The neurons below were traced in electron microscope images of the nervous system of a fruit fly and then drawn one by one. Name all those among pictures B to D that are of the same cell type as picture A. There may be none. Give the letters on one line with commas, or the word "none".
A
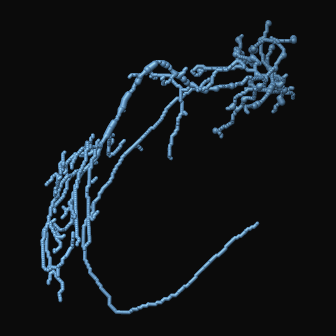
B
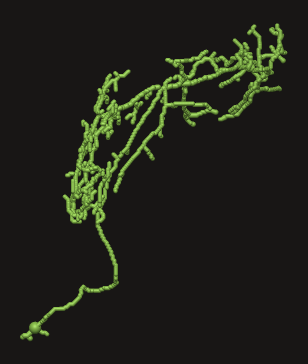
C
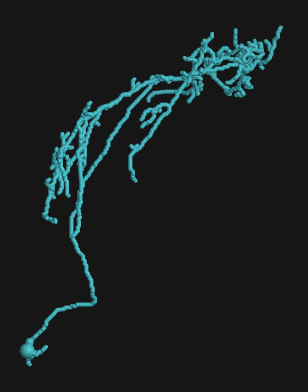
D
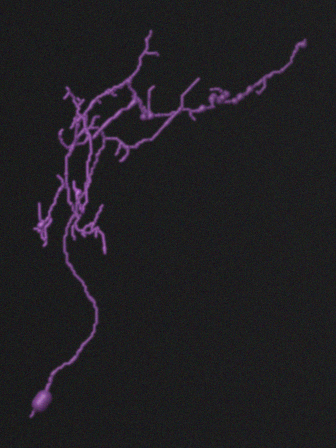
B, C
